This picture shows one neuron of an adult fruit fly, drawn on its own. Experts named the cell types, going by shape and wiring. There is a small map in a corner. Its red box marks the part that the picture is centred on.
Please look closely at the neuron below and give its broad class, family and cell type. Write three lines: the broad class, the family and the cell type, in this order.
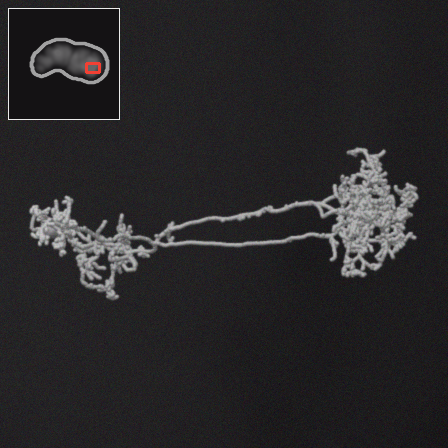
optic-lobe intrinsic neuron
Y
Y3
